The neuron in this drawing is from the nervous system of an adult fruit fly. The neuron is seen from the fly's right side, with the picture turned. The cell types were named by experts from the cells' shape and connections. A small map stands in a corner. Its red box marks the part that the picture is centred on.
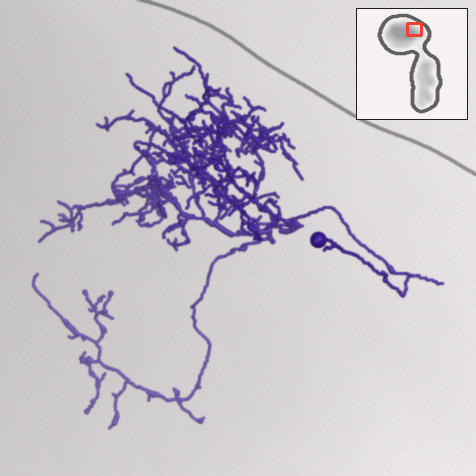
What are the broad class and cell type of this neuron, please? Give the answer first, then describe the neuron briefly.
Its broad class is central-brain intrinsic neuron. It is of cell type GNG209. In this view it is about as wide as it is tall.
